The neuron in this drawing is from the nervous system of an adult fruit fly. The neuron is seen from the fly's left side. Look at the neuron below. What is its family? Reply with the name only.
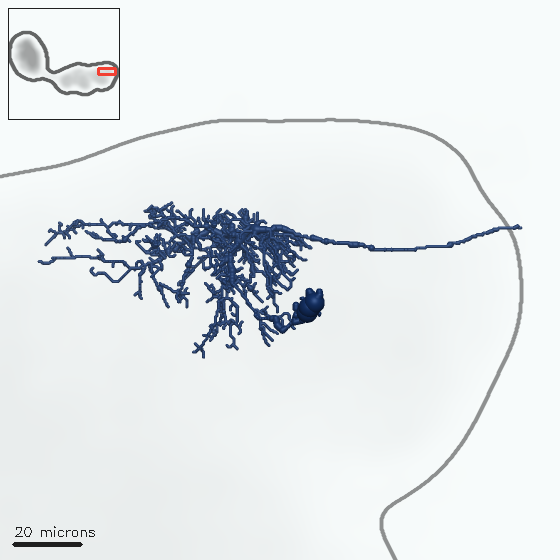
MNad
